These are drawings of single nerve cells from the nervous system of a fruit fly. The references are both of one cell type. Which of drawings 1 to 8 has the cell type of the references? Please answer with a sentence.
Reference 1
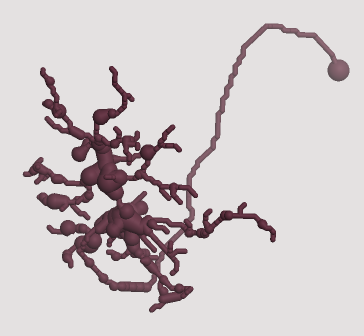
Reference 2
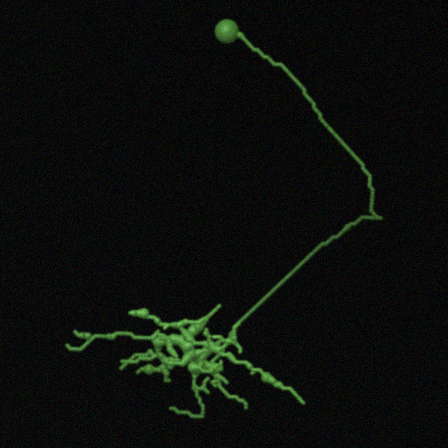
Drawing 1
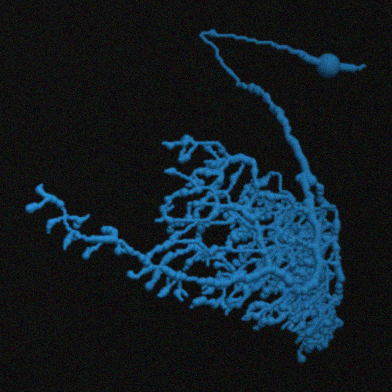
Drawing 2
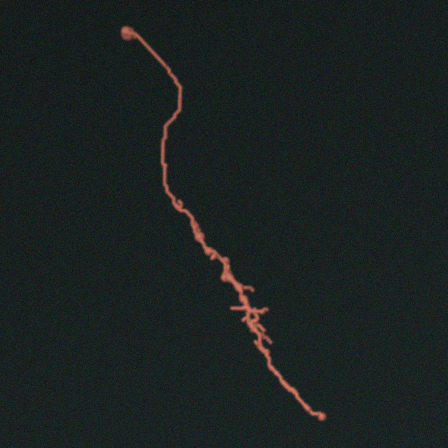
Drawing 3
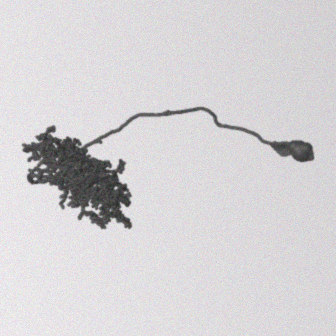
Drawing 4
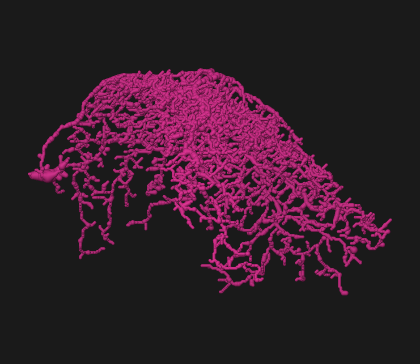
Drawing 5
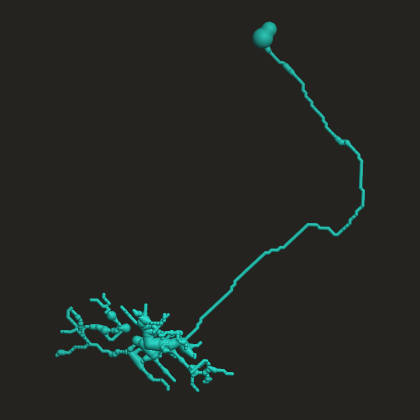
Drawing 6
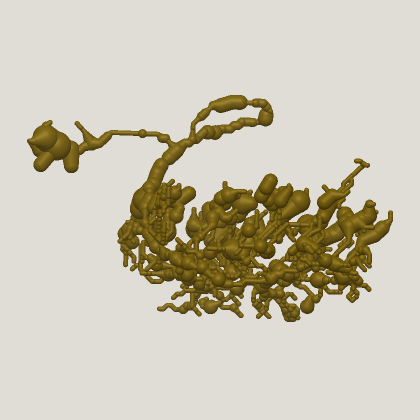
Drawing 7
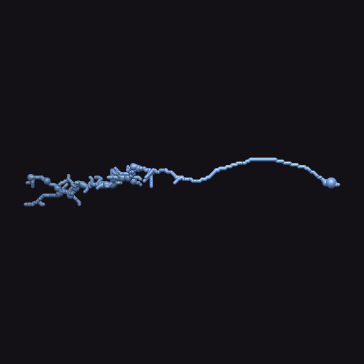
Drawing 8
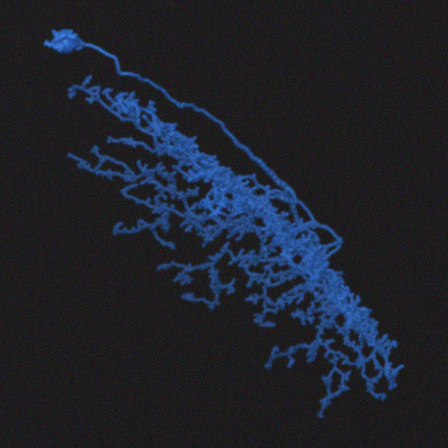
The nerve cell in drawing 5 is of the same cell type.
